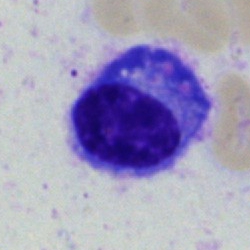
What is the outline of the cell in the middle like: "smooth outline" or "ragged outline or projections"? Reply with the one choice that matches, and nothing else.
Ragged outline or projections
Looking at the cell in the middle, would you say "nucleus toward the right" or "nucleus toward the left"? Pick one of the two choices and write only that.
Nucleus toward the left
